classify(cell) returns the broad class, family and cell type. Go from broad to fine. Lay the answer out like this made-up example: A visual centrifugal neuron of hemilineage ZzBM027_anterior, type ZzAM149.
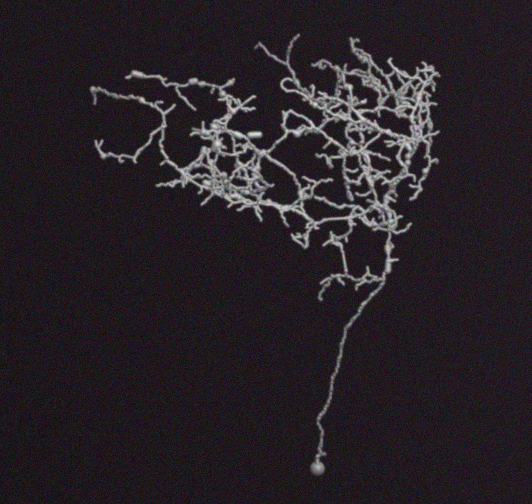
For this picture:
A central-brain intrinsic neuron of hemilineage VLPl&p1_lateral, type CB3488.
